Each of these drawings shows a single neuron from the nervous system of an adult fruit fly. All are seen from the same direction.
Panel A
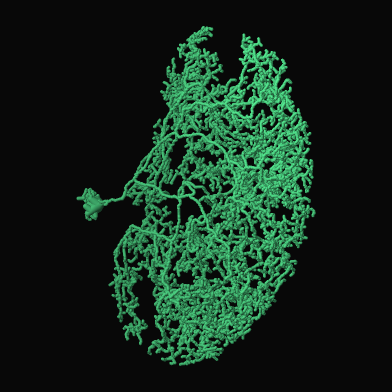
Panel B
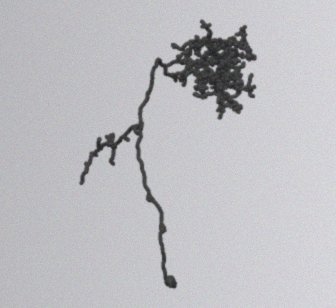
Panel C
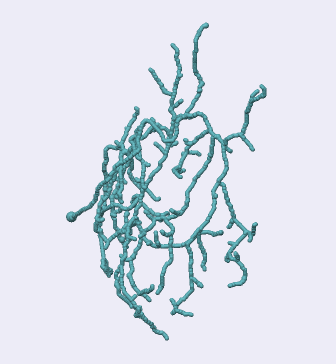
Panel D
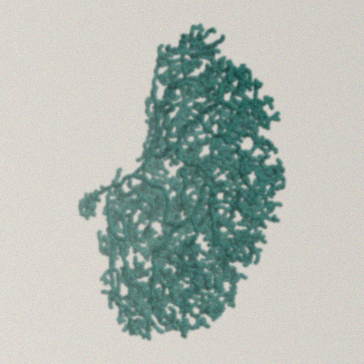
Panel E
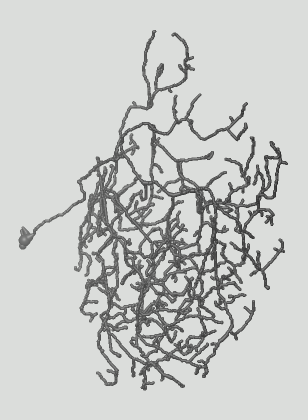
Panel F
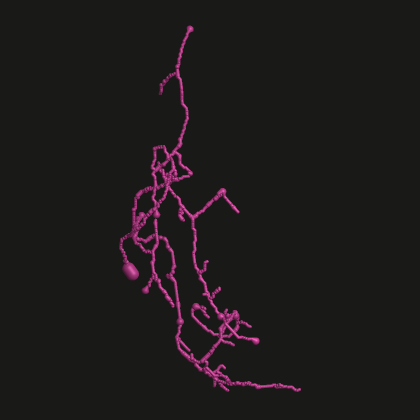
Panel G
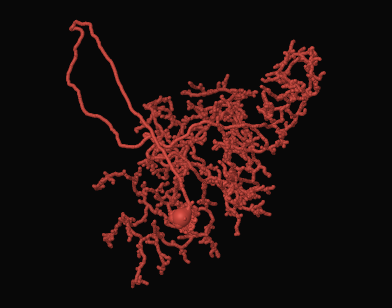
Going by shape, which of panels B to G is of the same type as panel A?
Panel D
